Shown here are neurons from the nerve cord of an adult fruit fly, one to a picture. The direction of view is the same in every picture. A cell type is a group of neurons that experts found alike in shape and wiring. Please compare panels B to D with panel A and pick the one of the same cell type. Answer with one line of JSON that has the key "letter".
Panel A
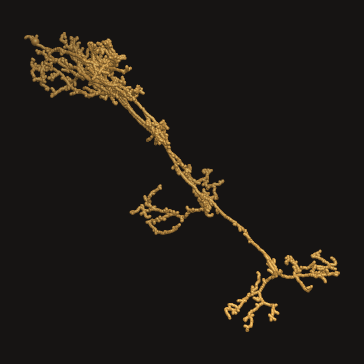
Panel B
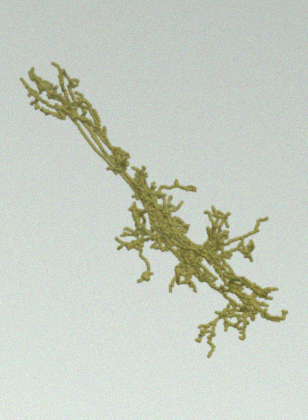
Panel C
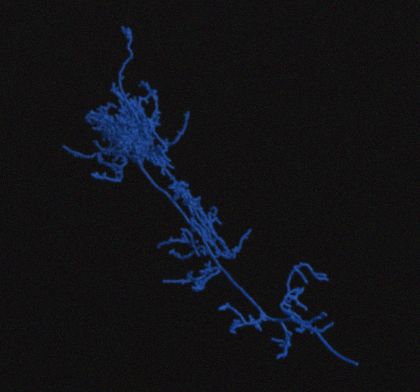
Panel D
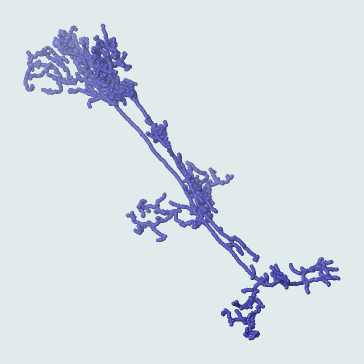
{"letter": "D"}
